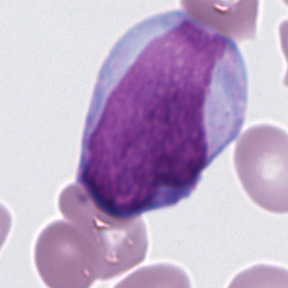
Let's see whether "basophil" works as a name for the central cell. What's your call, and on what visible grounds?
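Decisive finding: no granules are visible in the pale blue cytoplasm.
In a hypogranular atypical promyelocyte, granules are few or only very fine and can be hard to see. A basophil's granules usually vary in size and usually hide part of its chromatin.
Absence of visible granules agrees with the hypogranular form, not with a basophil. Basophil does not fit; the cell is an atypical promyelocyte. Nucleus fills most of the cell. Outline an elongated oval, long axis from upper right to lower left; surface smooth, without projections. Red cells touch it at its upper and lower ends.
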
